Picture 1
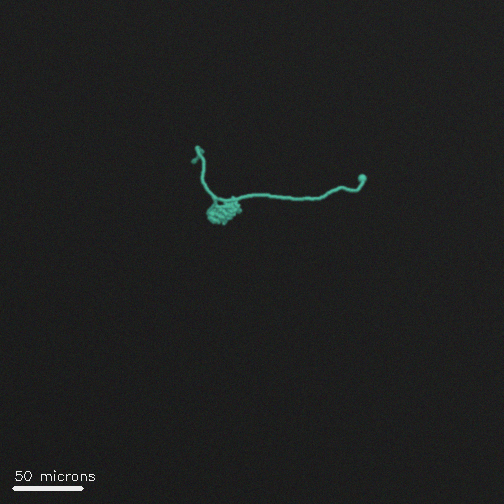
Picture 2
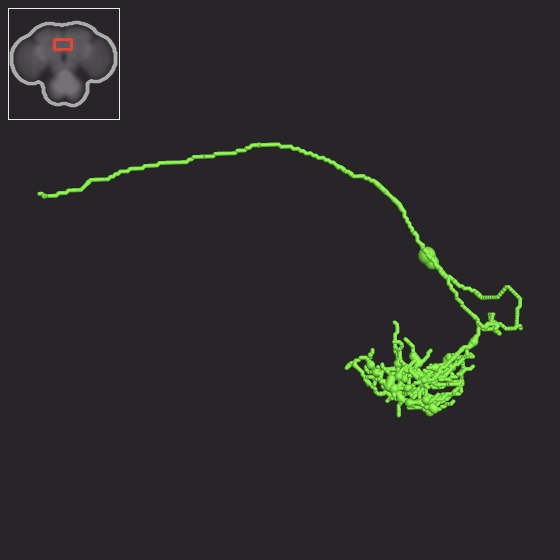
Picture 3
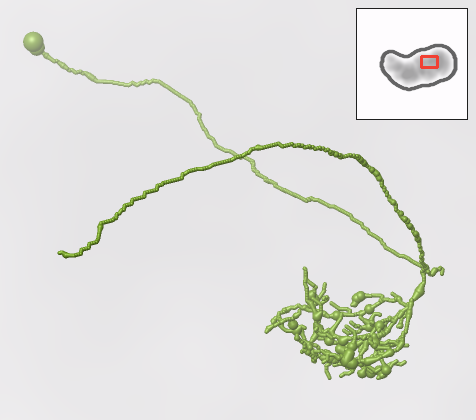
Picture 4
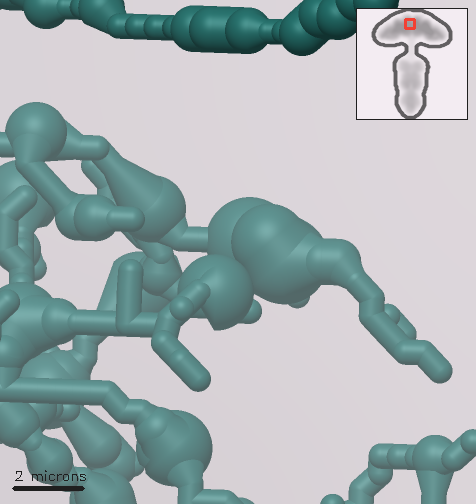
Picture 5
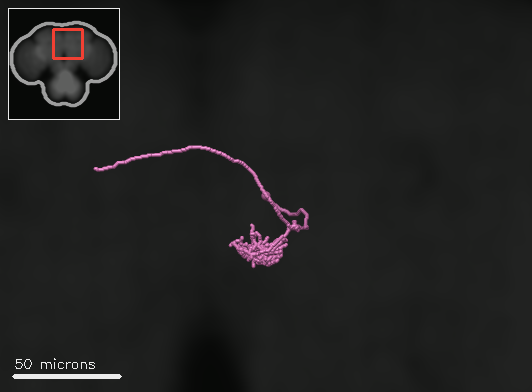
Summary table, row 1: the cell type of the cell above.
FC1F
